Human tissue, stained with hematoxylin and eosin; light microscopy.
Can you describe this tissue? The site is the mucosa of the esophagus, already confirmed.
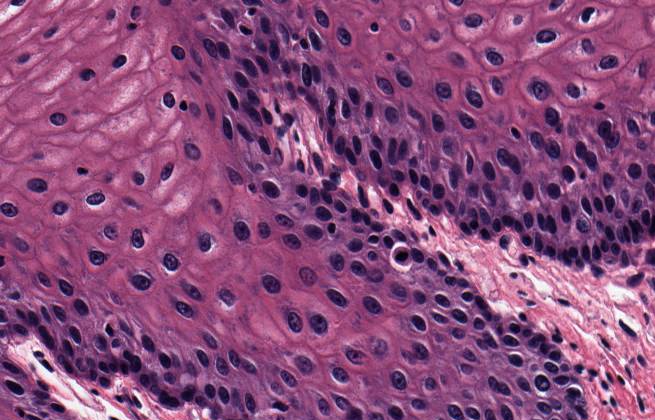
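Item one: a band of crowded small cells with dark oval nuclei along the epithelial edge, running diagonally across the middle toward the right. Item two: the large squamous cells at upper left, whose cell borders are sharply outlined. Each holds a single, centrally placed round-to-oval nucleus, small relative to its cytoplasm. Item three: lower-right connective tissue of pink collagen fibres, roughly parallel to the epithelial edge.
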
